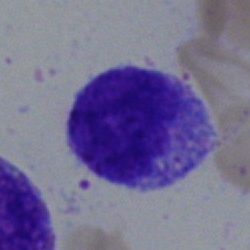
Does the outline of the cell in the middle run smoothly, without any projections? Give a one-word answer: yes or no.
Yes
